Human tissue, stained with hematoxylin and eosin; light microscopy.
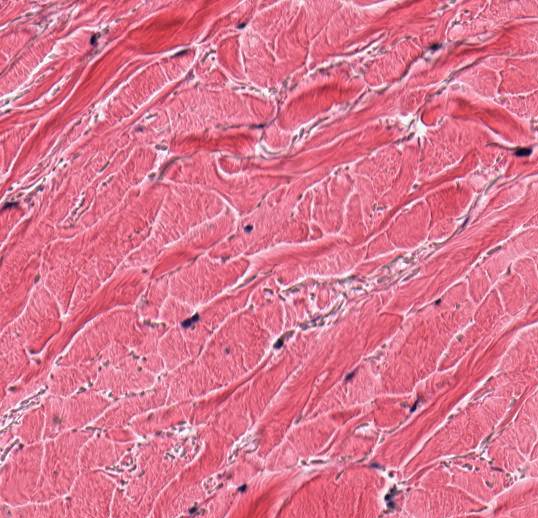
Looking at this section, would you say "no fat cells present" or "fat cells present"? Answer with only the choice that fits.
No fat cells present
